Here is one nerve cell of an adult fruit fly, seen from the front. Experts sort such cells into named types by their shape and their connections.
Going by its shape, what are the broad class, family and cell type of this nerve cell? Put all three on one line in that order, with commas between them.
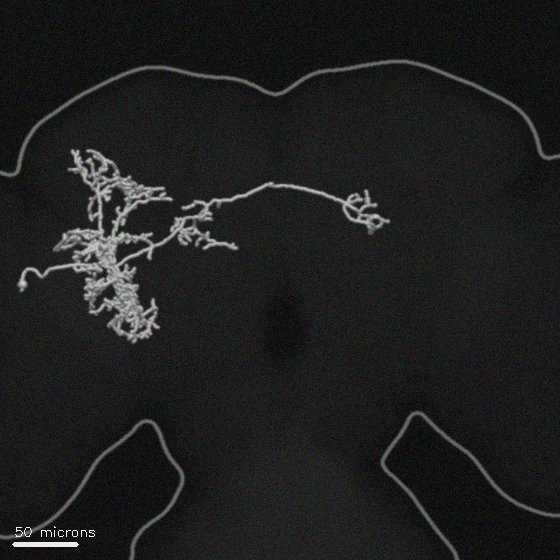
central-brain intrinsic neuron, hemilineage VLPl2_medial, CB2330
